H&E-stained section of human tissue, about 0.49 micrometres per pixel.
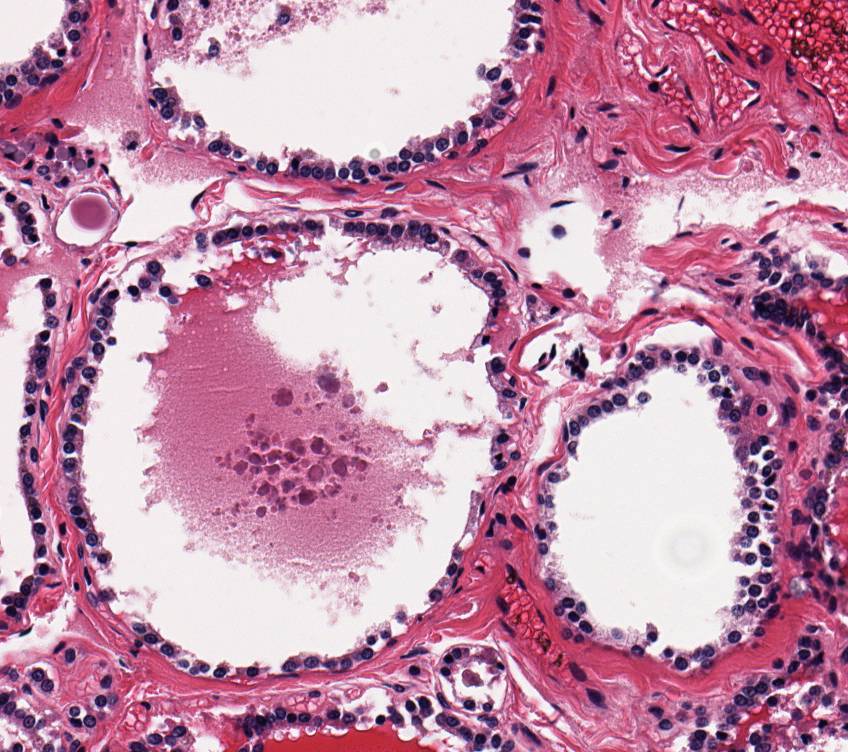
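Thyroid, in which large, rounded, dilated glandular spaces take up most of the field, separated by narrow bands of stroma. Each space is lined by a single layer of cuboidal epithelial cells. Their round, dark-staining nuclei are set evenly along the gland walls. Between the glands, the stroma consists of pink collagen bundles with scattered spindle-shaped nuclei.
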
